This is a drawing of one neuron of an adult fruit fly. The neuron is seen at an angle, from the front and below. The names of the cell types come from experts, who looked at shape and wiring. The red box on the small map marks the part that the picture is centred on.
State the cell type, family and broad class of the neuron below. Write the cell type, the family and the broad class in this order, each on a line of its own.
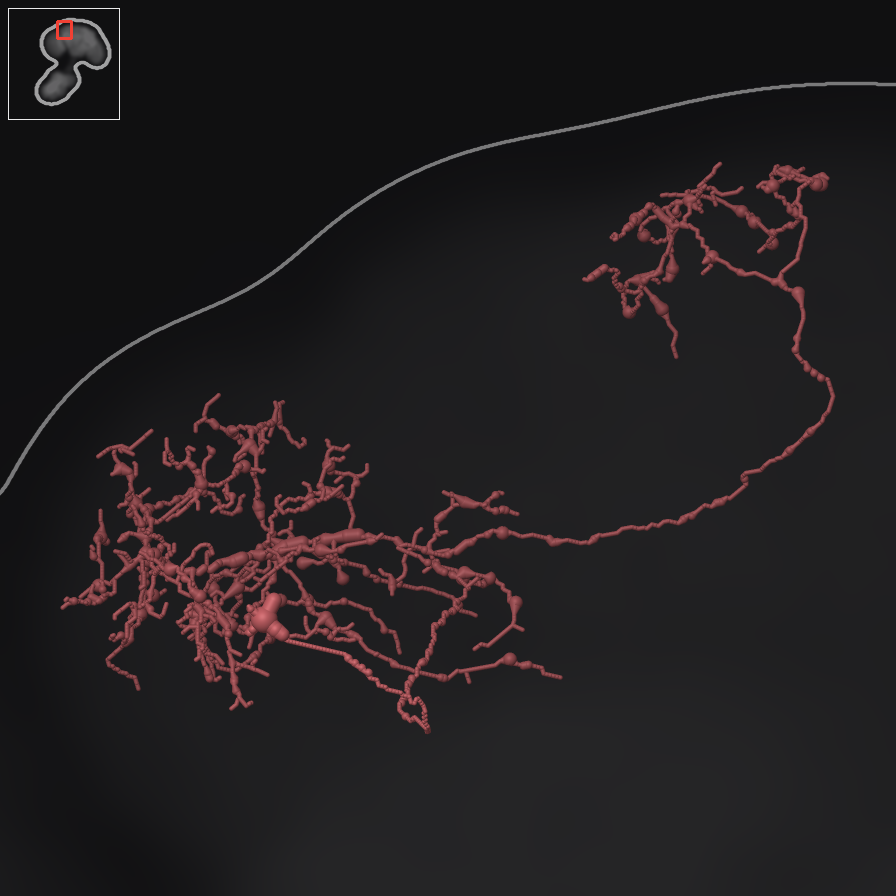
CB1811
hemilineage LHa1
central-brain intrinsic neuron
